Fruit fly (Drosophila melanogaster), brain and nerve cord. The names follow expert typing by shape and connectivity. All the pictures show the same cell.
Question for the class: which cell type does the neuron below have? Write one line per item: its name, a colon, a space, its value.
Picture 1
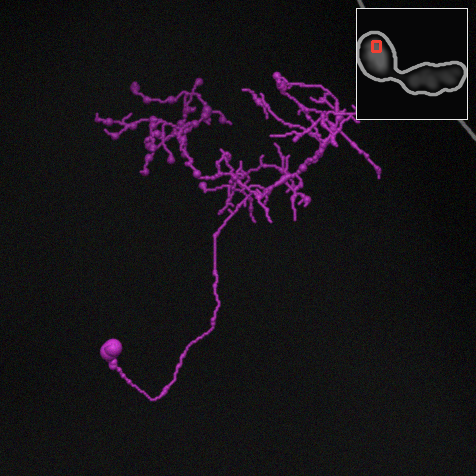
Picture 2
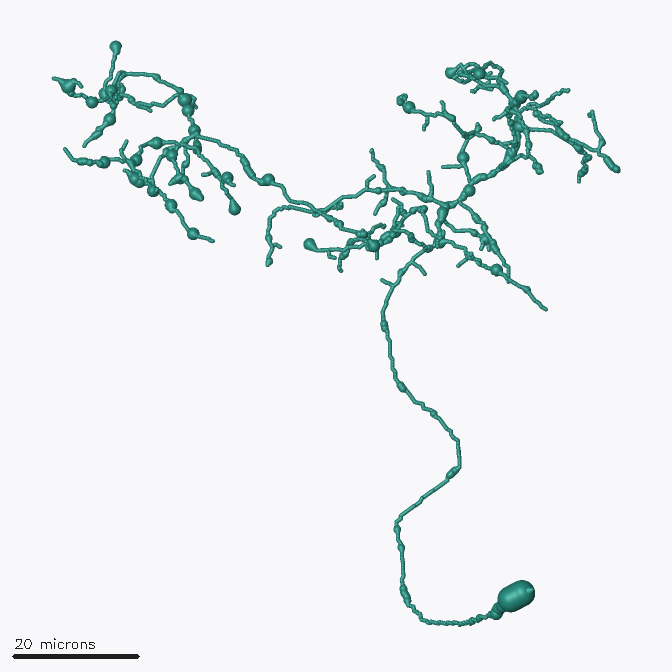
cell type: LHAV2k1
